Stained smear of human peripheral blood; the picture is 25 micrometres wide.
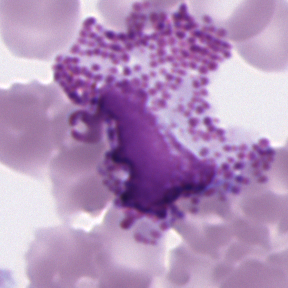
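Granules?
Coarse, round, fairly even in size; very numerous, spread widest above and right of the nucleus.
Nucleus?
One dense purple mass, elongated upper left to lower right.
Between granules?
Pale, almost colourless background.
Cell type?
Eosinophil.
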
